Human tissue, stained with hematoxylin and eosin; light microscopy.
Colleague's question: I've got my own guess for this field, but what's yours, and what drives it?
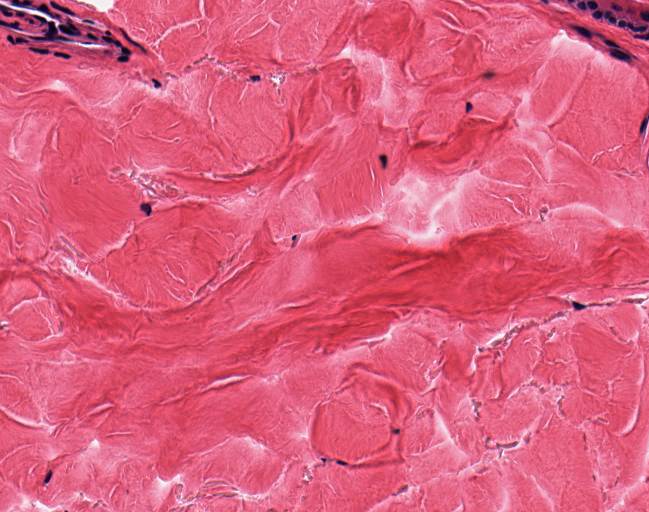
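This is dermis. Collagen bundles run in many directions, some cut across and some lengthwise.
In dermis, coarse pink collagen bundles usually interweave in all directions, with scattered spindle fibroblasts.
Nuclei are sparse, small, dark and flattened or elongated, lying singly between the bundles.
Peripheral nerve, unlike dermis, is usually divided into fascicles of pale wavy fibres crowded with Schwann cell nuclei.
No fat cells are present.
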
